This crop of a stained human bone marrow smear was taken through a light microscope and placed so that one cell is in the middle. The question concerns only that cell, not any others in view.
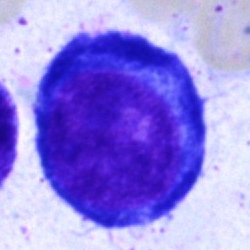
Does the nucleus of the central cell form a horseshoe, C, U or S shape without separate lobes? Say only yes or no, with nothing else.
No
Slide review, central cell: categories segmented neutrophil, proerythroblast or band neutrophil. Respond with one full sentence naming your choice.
Framed in the middle of the crop is a proerythroblast.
